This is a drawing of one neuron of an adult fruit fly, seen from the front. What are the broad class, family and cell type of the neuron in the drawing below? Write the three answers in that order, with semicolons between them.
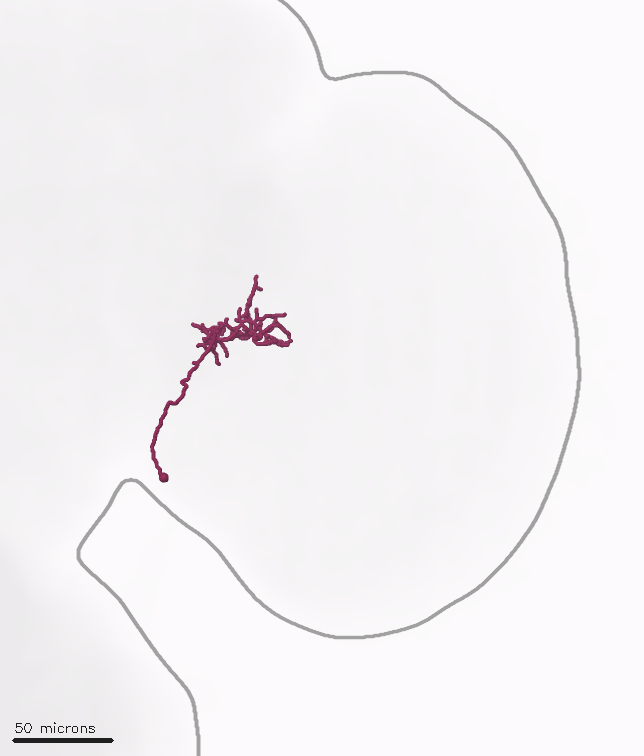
optic-lobe intrinsic neuron; Li; Li27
